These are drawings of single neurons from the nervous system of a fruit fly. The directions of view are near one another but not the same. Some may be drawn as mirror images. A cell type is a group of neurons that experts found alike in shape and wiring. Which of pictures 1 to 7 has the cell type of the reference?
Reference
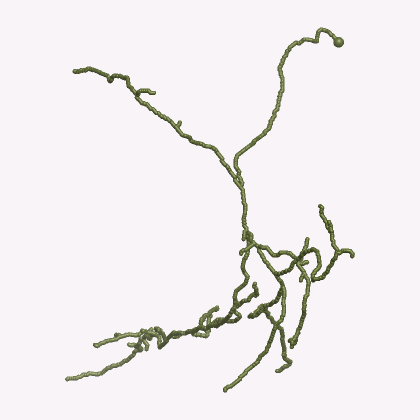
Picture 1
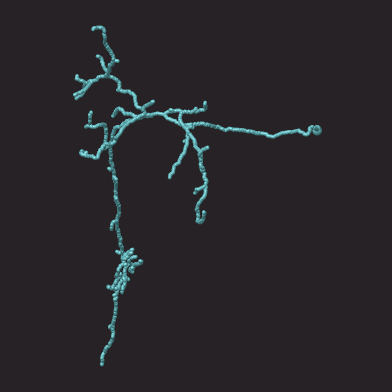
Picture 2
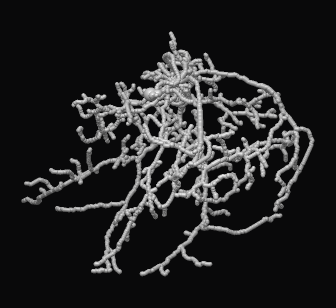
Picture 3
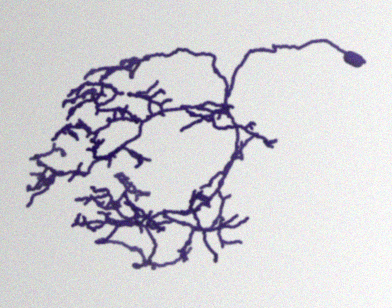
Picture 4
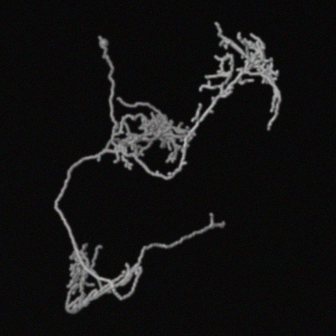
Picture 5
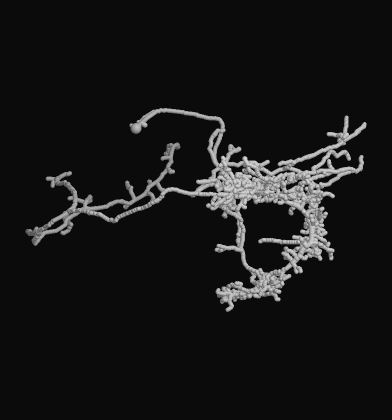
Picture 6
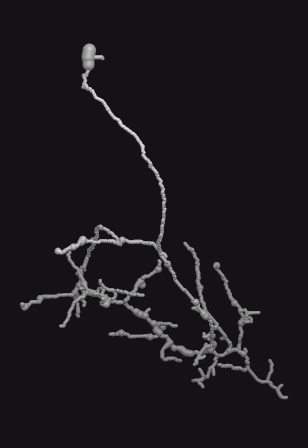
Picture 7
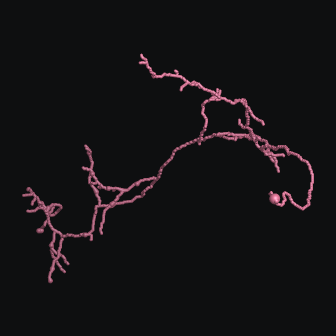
1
